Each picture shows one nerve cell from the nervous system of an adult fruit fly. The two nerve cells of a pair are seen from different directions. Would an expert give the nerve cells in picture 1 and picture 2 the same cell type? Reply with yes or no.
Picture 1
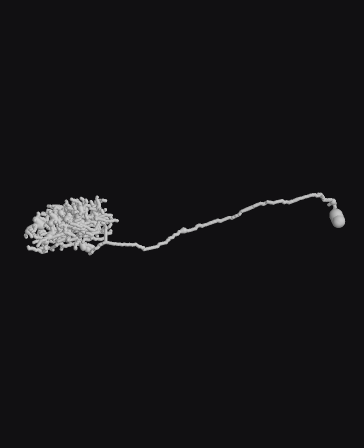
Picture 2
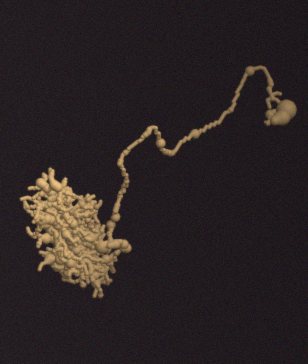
yes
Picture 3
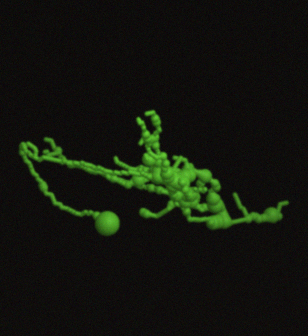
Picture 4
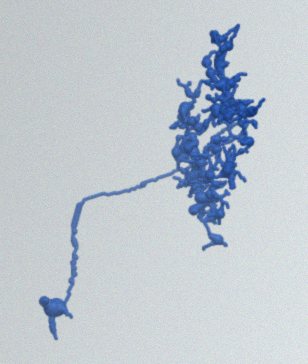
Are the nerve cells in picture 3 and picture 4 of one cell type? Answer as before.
no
